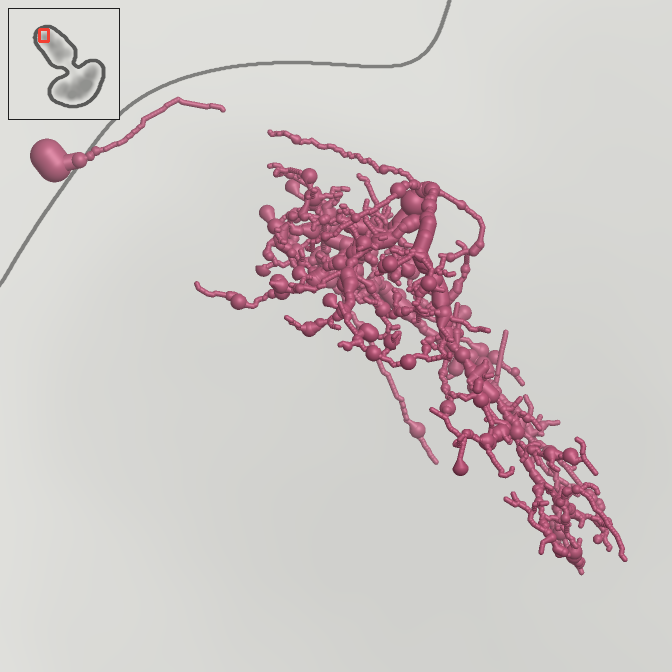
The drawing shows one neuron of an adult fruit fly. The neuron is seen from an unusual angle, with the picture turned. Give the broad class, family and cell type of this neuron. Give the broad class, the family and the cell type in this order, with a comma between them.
nerve-cord intrinsic neuron, hemilineage 01B, IN01B023_b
